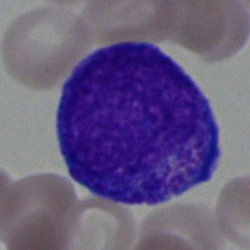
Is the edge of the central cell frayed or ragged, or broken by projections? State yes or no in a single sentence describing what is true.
No, smooth rather than rough is the outline of this cell.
